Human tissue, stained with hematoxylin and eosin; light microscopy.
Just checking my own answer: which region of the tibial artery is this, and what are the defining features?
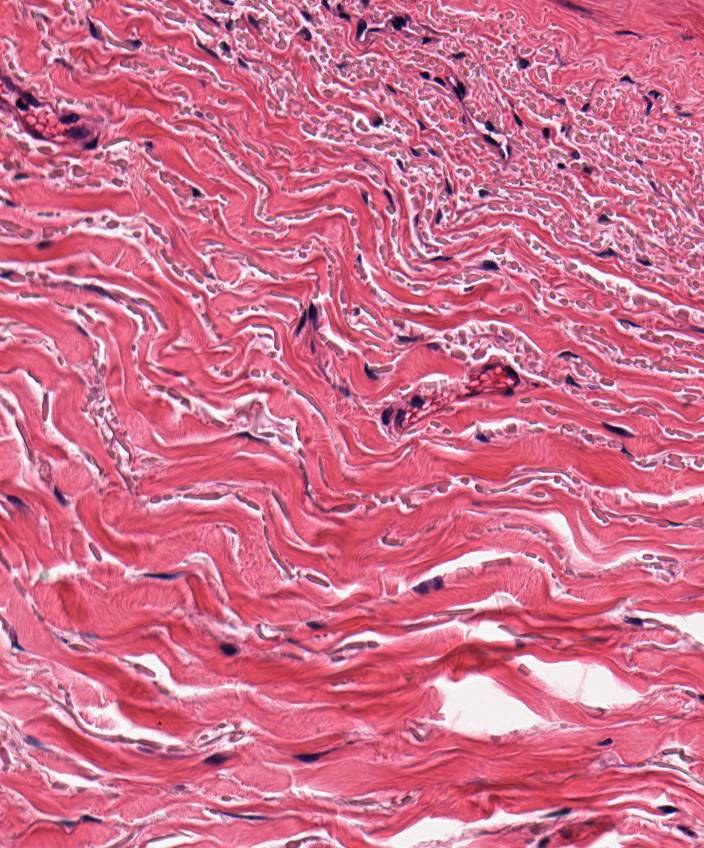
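I'd call this tunica adventitia. The collagen bundles follow a wavy course, mainly from left to right, broad in the lower half and finer toward the upper right. Between them I see sparse dark, elongated fibroblast nuclei, aligned with the bundles.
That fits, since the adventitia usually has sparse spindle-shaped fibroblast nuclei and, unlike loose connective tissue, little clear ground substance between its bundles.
Then there are small blood vessels containing red blood cells, at the upper left edge and just right of the centre.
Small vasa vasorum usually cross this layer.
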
